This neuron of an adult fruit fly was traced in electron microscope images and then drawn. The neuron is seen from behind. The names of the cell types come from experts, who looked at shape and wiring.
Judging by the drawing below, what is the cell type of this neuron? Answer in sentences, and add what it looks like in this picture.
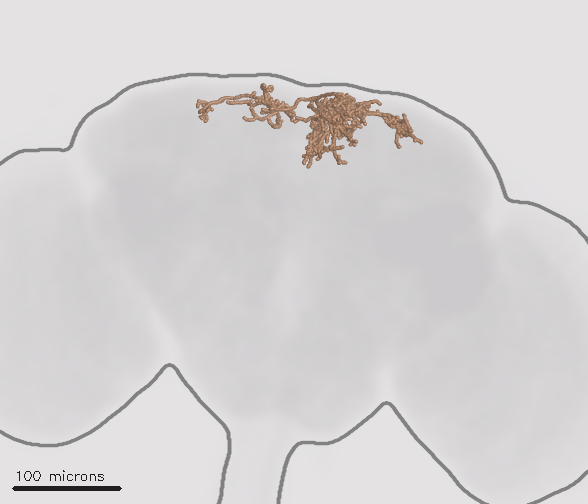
The cell type is SMP084. It is a central-brain intrinsic neuron. From left to right in the picture it spans about 200 microns. In this view it is more than twice as wide as it is tall.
